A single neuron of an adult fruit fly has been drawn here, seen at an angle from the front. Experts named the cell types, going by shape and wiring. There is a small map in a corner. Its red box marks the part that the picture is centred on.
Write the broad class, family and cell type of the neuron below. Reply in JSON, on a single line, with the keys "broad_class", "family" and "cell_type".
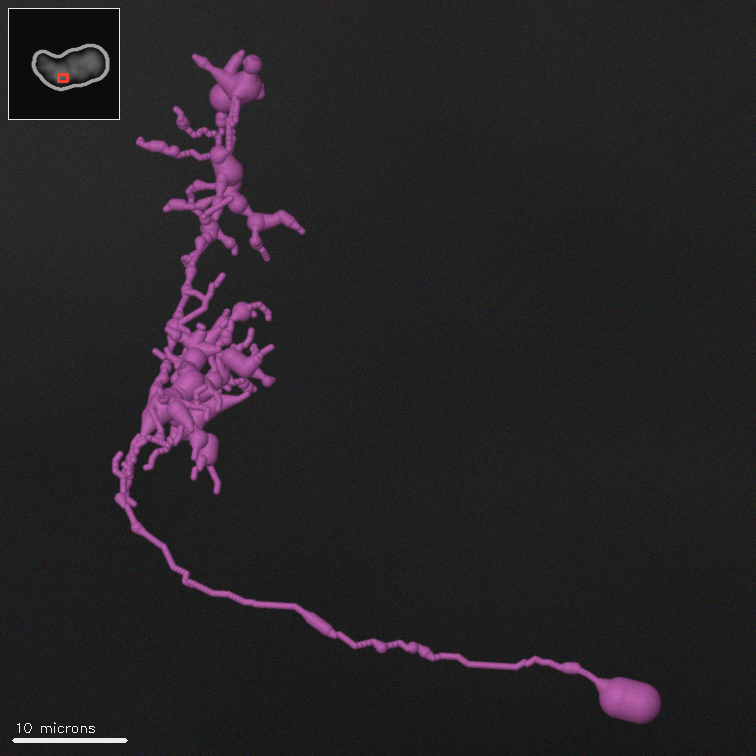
{"broad_class": "optic-lobe intrinsic neuron", "family": "Mi", "cell_type": "Mi4"}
